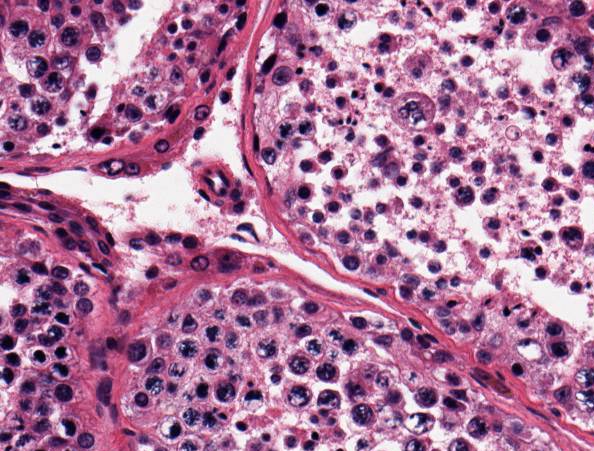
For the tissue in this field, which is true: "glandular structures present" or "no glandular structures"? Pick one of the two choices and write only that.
Glandular structures present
